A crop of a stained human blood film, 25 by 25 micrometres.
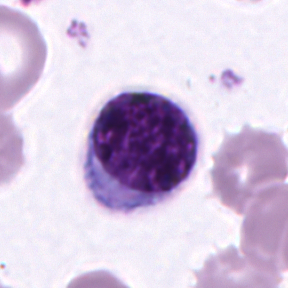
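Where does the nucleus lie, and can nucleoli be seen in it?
Off-centre, toward the upper right of the cell, with no nucleoli visible.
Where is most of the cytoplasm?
In a crescent at the lower left of the cell.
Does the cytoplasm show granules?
No, none are visible.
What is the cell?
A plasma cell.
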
